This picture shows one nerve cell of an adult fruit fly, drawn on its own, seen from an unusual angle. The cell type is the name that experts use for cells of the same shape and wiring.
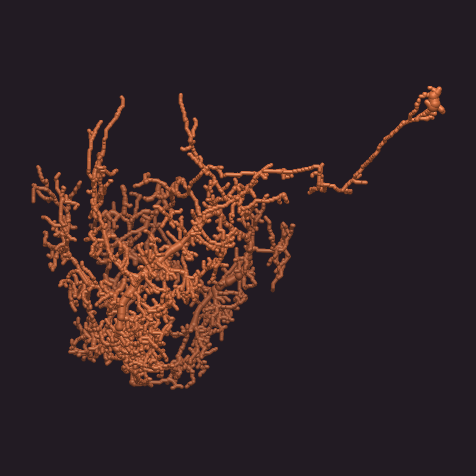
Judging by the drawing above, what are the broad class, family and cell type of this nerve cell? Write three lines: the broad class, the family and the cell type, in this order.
nerve-cord intrinsic neuron
hemilineage 14A
IN14A004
